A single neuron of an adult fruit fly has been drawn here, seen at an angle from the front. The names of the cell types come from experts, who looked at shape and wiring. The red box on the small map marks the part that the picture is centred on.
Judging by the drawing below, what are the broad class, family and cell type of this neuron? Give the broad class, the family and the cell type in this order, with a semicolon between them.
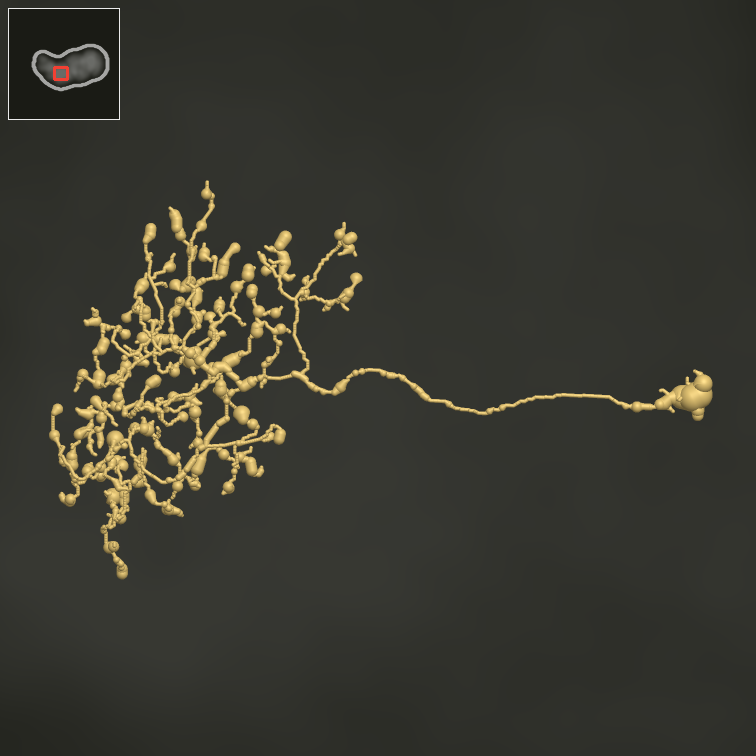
optic-lobe intrinsic neuron; Dm; Dm1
